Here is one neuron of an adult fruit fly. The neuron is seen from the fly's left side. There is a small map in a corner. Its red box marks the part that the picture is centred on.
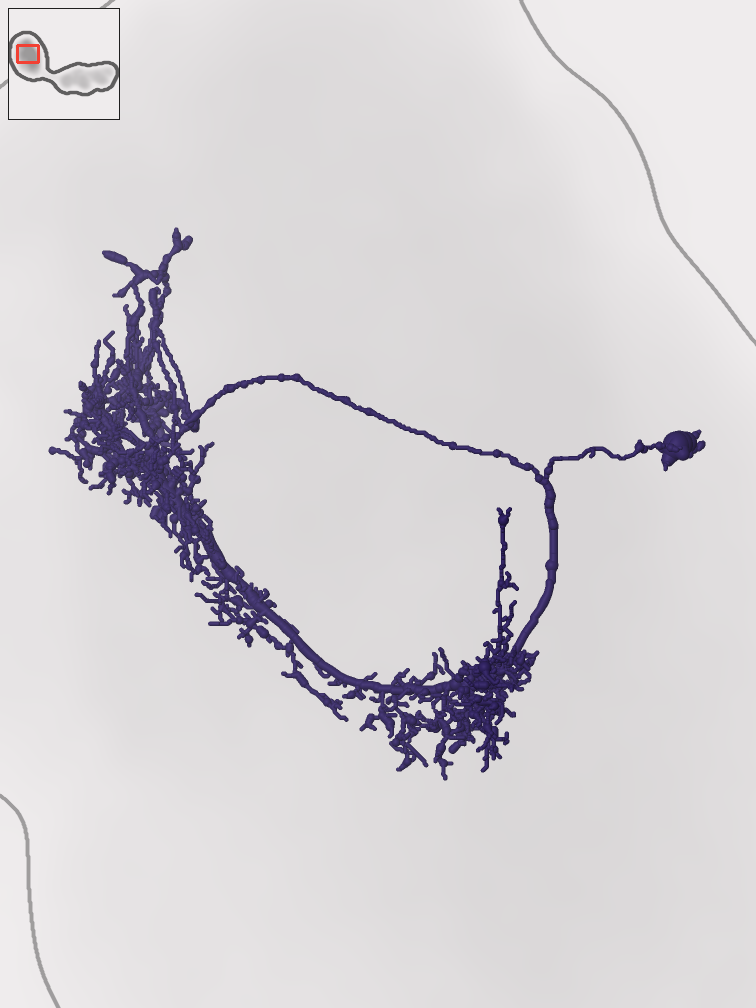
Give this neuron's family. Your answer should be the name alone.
hemilineage VLPp&l1_posterior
